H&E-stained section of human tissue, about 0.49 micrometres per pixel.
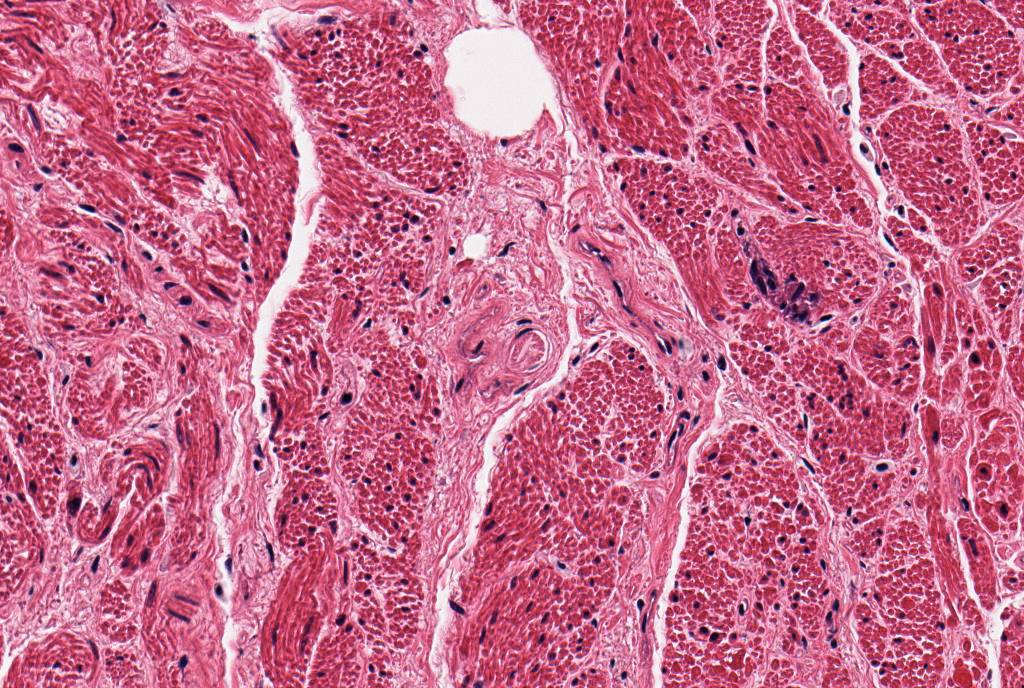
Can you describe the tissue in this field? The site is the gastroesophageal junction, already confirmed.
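First, interlacing muscle bundles fill the field, cut in several planes, mostly transversely. Lengthwise-cut fibres, chiefly left, carry elongated, cigar-shaped nuclei. Transverse profiles: small, closely packed, deeply eosinophilic, only some nucleated. Finally, small walled vessels lie in the central connective tissue strip just below mid-field.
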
